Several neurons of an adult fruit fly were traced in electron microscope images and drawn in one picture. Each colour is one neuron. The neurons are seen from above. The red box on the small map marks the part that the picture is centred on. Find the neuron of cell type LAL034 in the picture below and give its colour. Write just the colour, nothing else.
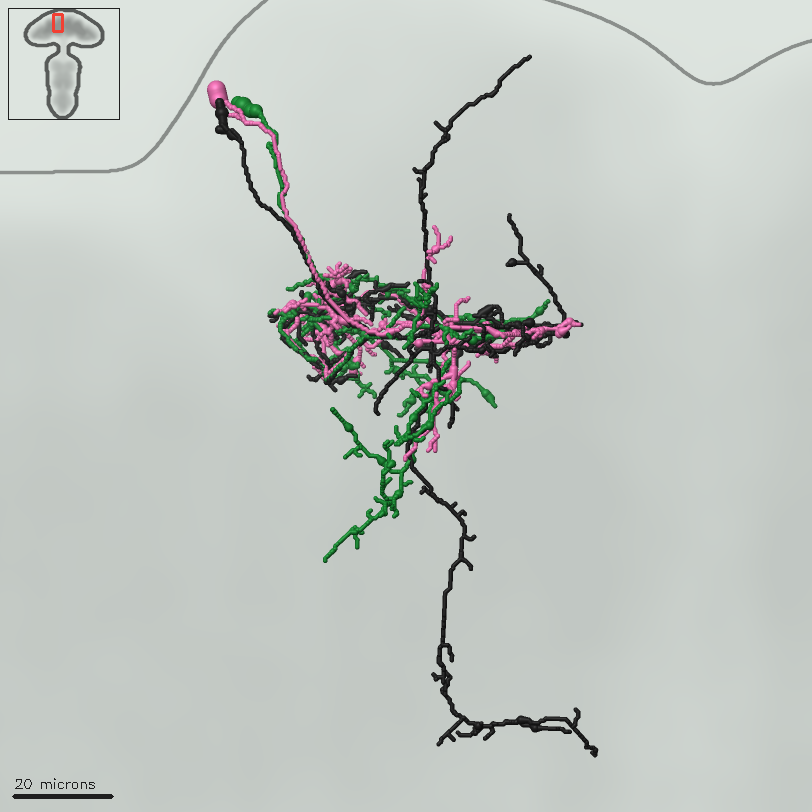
pink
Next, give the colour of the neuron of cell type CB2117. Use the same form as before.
black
